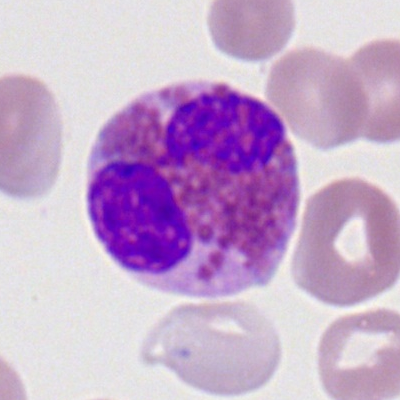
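Eosinophil, the cell in the middle of this stained human blood smear under the light microscope. One nuclear lobe lies at the upper right and the other at the lower left, with dark purple, coarsely clumped chromatin. Coarse, round, pinkish-red granules fill the cytoplasm, which is pale pinkish-lilac in the spaces between them.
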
